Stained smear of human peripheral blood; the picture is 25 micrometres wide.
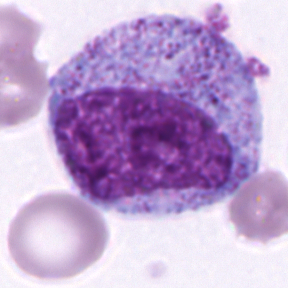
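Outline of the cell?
Roughly round, and smooth for most of its circumference.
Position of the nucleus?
Off-centre, toward the lower left.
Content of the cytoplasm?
Many small purple granules, scattered throughout.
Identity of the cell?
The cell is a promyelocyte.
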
